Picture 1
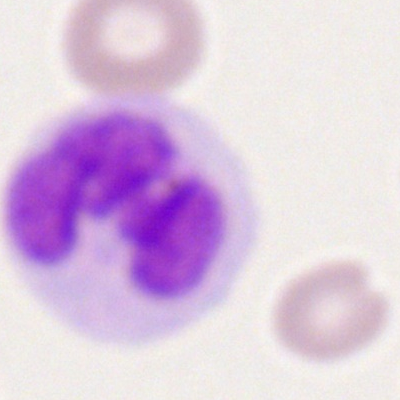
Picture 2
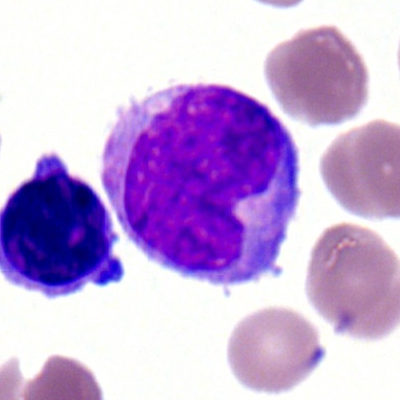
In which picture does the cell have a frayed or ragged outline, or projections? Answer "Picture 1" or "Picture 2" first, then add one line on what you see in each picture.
Picture 2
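In picture 1: The cell has a round, smooth outline.
In picture 2: The upper left edge of the cell is ragged with small fine projections.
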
